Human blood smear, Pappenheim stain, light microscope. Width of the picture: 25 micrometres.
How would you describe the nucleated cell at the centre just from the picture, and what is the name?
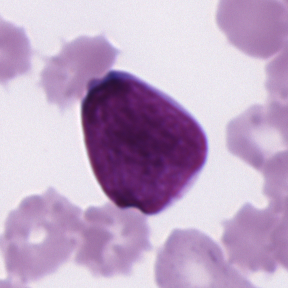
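Nucleus: single, unlobed mass. Cytoplasm: scant, a very thin rim at most. Cytoplasmic granules: none visible. Vacuoles: none visible. Myeloblast.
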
